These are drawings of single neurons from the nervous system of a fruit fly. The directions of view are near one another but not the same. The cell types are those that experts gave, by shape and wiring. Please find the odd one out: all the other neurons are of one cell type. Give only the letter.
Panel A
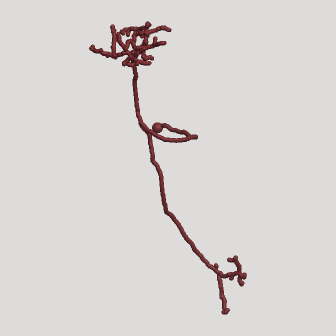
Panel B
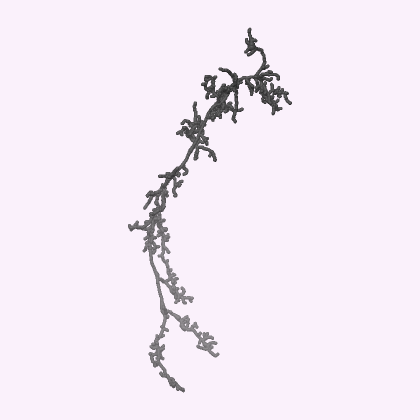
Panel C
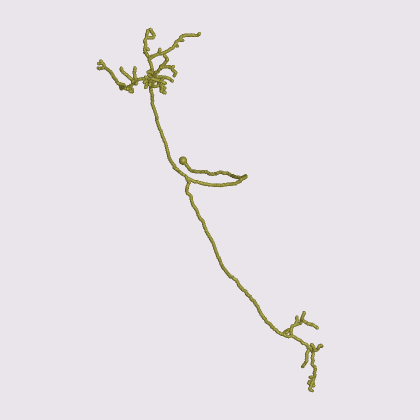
B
